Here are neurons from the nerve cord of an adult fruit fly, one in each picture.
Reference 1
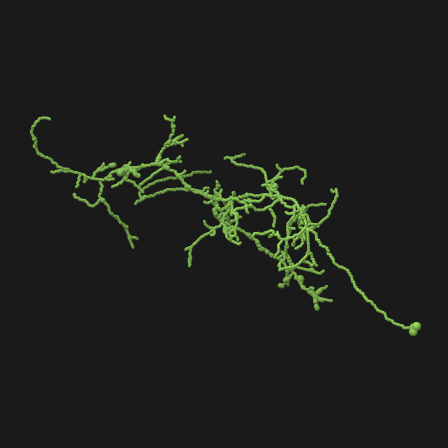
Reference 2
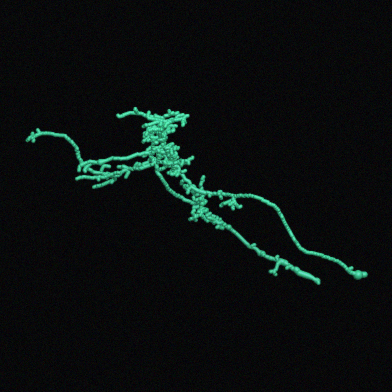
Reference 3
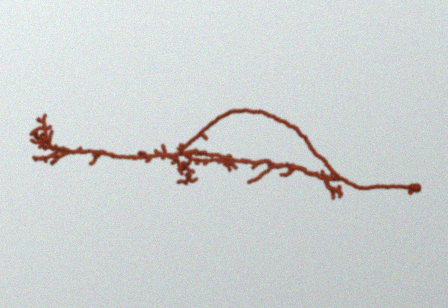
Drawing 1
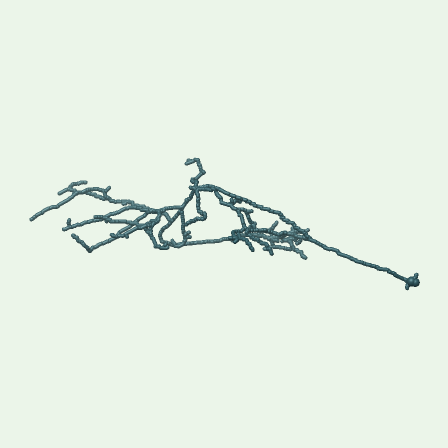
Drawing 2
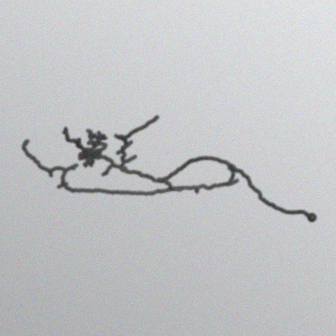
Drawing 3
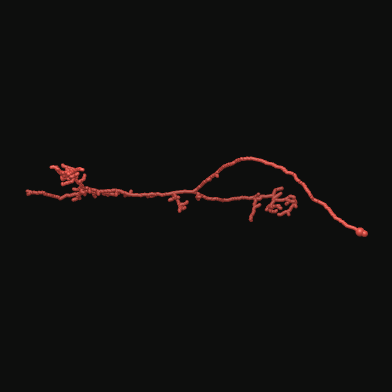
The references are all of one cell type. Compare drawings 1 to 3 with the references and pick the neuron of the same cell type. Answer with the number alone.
3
